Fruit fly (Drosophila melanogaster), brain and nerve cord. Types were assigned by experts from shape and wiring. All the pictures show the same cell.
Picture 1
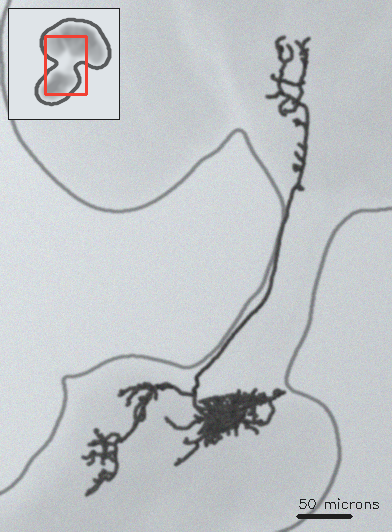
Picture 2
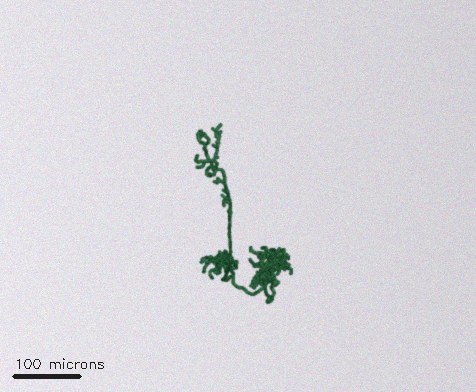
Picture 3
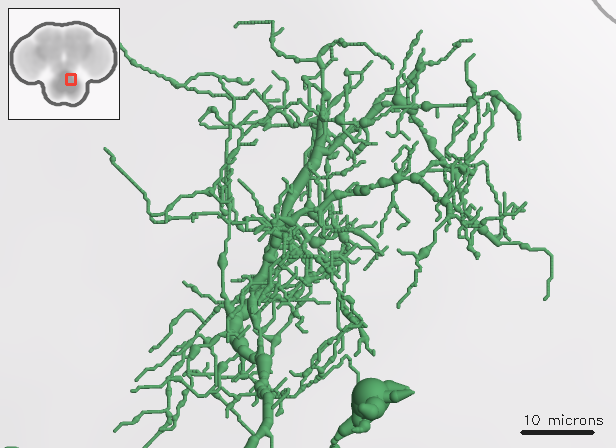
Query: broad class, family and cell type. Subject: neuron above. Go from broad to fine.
ascending neuron; hemilineage 18B; AN18B025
